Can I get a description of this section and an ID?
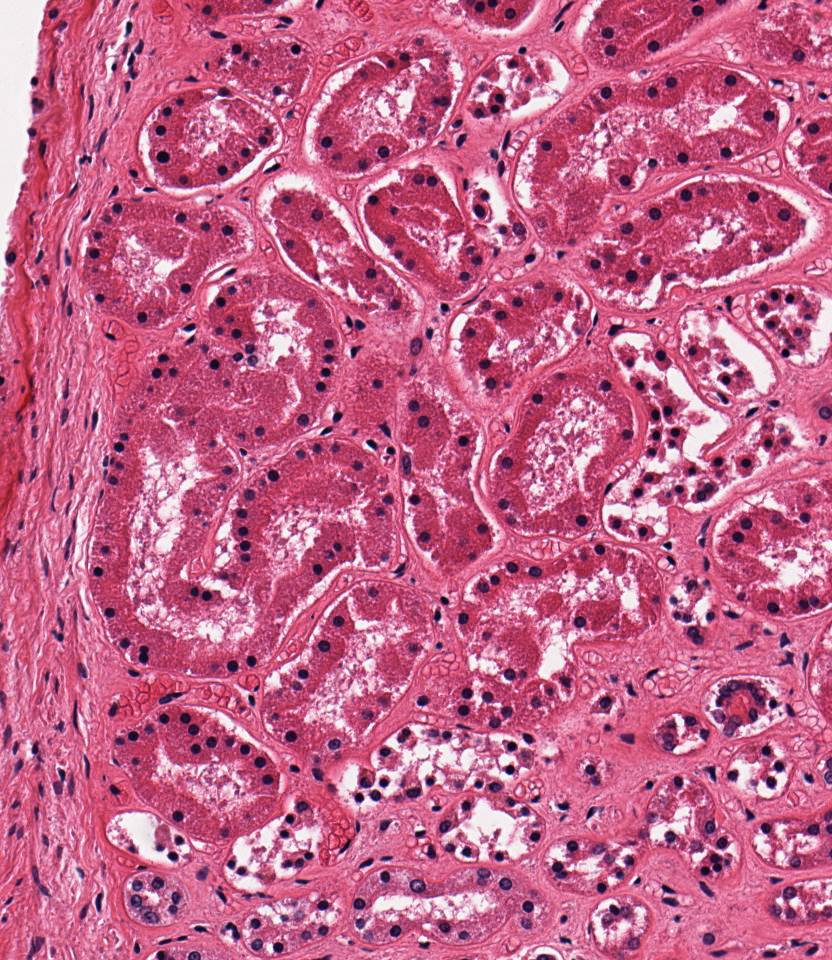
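Large tortuous tubules in cross and oblique section occupy upper and left field. A single layer of tall cuboidal cells with abundant granular eosinophilic cytoplasm lines them, round, dark, evenly spaced nuclei sitting basally. Lower right: smaller tubular profiles, paler vacuolated cytoplasm. Section: renal cortex.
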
